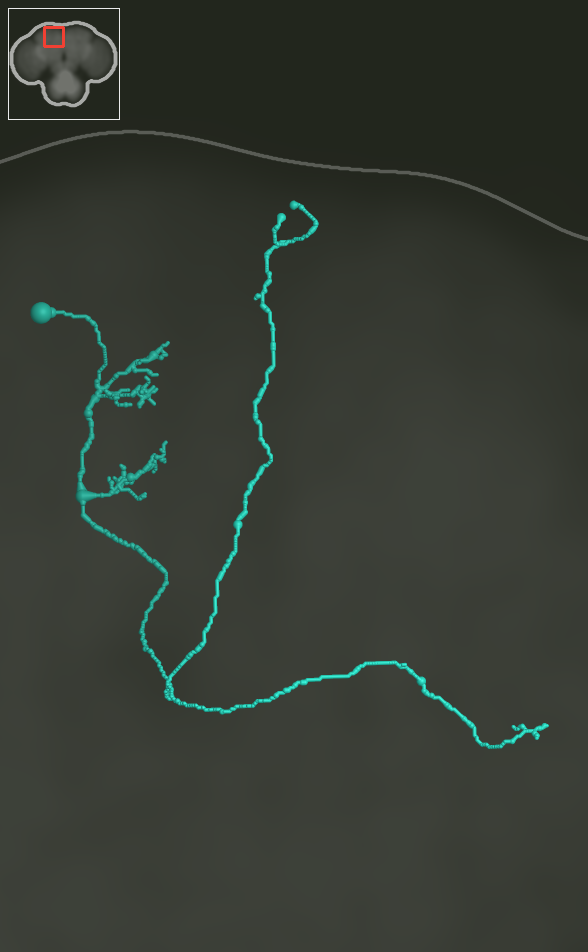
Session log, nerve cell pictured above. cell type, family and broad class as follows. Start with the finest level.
KCab-m; class Kenyon Cell; central-brain intrinsic neuron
